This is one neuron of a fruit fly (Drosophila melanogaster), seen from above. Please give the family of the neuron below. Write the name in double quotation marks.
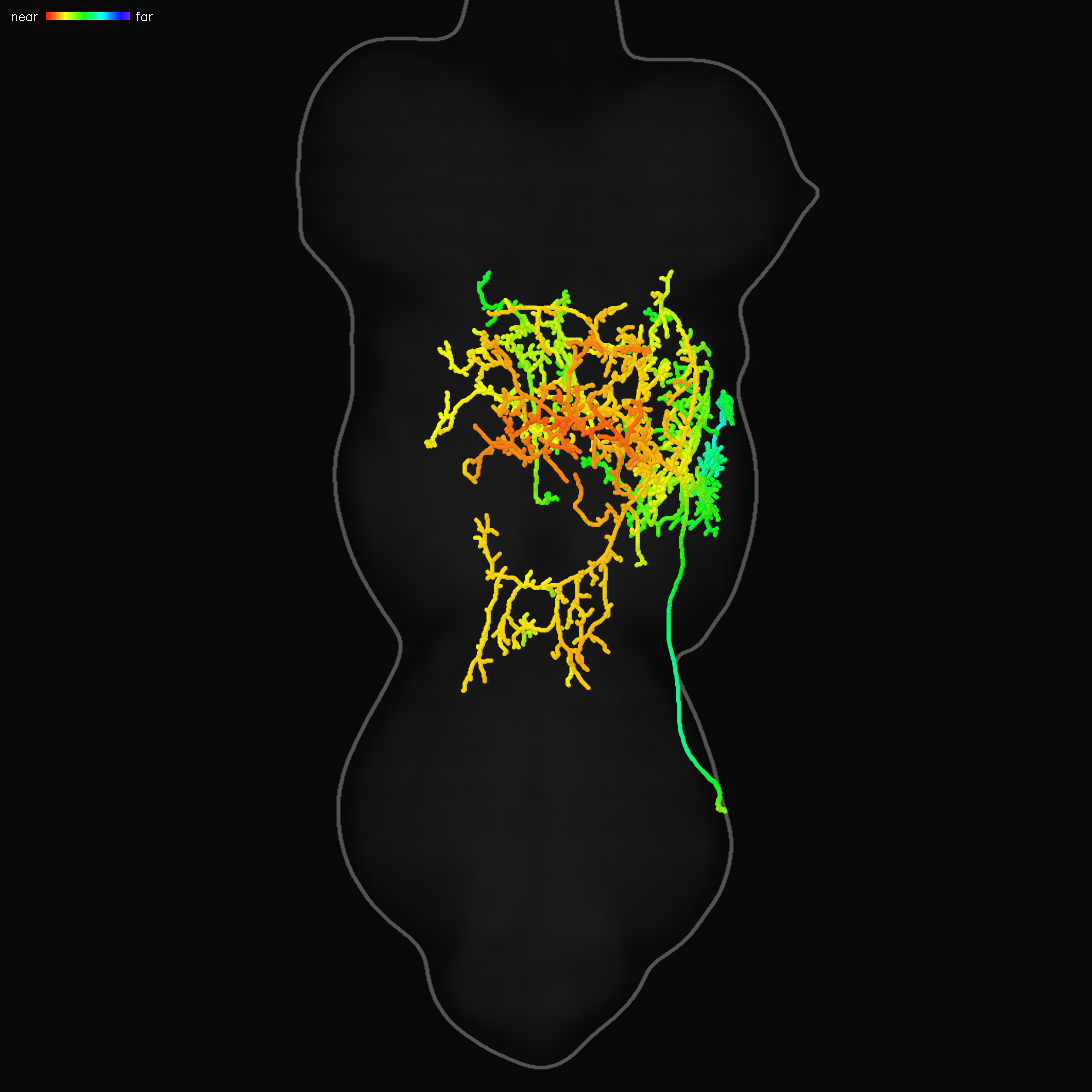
"hemilineage 08A"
